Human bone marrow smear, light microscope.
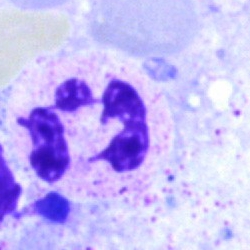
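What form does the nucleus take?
Three or more separate lobes linked by thin strands, with dense, dark purple, clumped chromatin.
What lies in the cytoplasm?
Fine pink-violet granules, scattered throughout.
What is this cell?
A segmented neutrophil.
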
